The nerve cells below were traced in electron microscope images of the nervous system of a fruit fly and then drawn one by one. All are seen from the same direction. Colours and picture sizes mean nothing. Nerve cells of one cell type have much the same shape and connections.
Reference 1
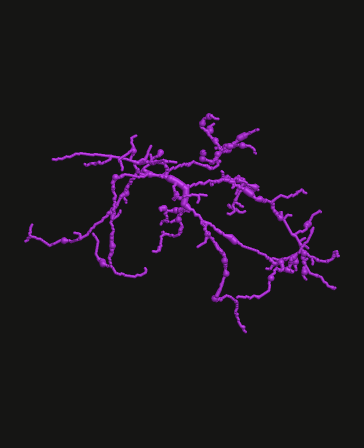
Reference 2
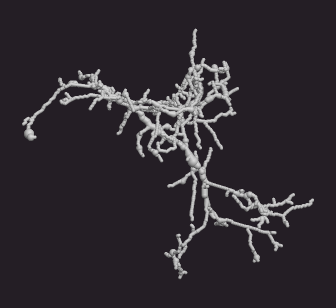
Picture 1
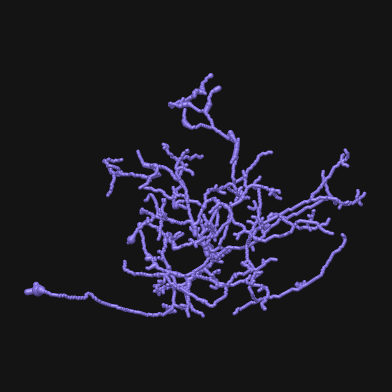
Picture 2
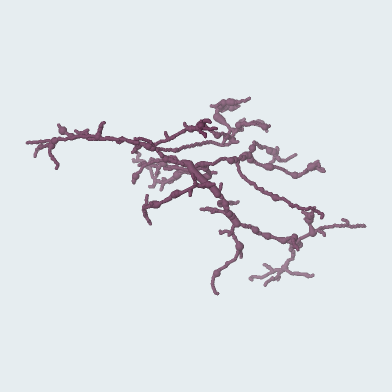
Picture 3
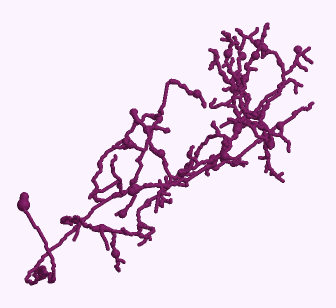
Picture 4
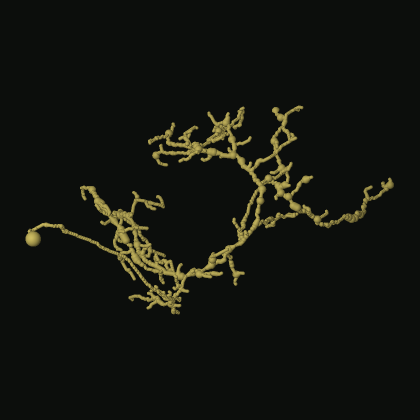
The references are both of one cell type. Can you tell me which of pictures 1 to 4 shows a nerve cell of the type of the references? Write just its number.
2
